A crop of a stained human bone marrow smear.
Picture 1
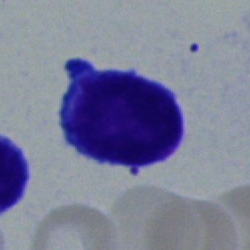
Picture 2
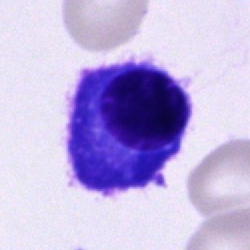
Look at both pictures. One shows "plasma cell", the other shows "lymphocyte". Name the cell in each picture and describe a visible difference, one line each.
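In picture 1 we see a lymphocyte: The nucleus fills almost the whole cell, leaving little or no visible cytoplasm.
In picture 2 we see a plasma cell: The cytoplasm is plentiful and deep blue.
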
